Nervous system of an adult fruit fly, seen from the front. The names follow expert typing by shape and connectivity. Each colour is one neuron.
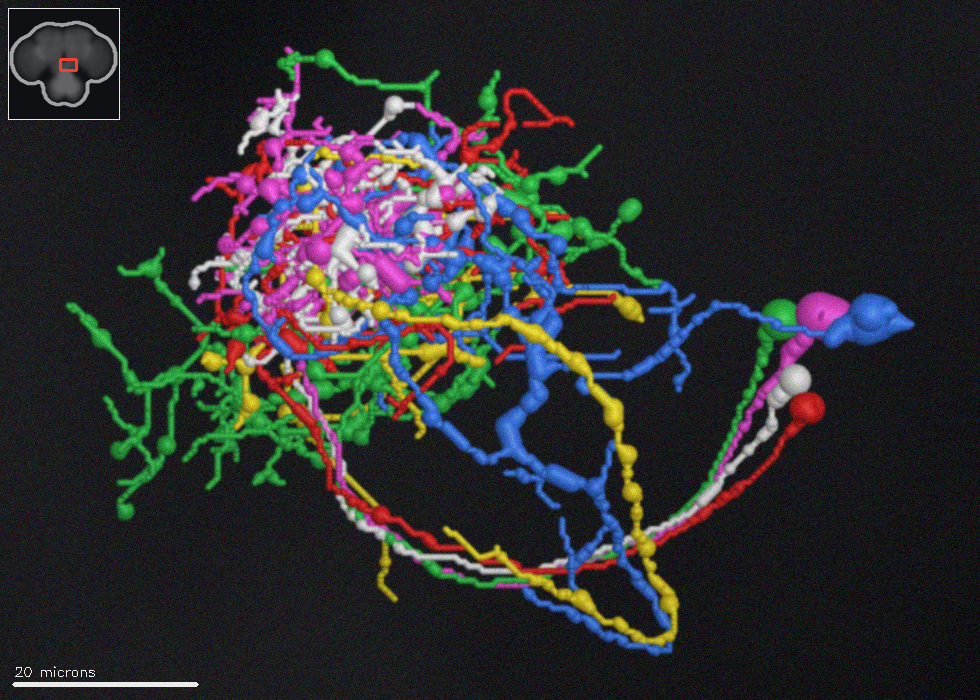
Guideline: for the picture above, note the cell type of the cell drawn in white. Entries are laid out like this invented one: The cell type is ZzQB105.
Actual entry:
The cell type is PRW023.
